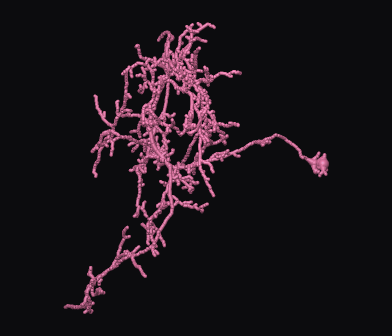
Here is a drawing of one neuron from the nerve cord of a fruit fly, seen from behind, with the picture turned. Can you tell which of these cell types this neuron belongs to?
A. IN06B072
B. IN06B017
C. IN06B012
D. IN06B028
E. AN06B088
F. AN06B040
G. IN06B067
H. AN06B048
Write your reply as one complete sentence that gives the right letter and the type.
Of the choices offered, option F, AN06B040, is the cell type of the neuron.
